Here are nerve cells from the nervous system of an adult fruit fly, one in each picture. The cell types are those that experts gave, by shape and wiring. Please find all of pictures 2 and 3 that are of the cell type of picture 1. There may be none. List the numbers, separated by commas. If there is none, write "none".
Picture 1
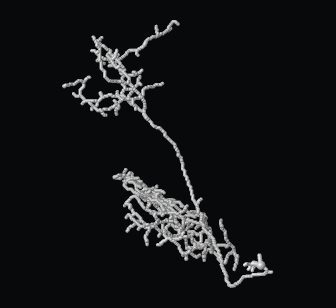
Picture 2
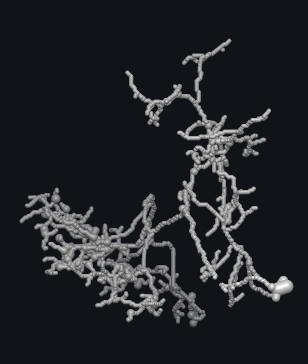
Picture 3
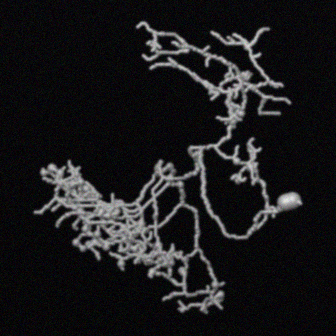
none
